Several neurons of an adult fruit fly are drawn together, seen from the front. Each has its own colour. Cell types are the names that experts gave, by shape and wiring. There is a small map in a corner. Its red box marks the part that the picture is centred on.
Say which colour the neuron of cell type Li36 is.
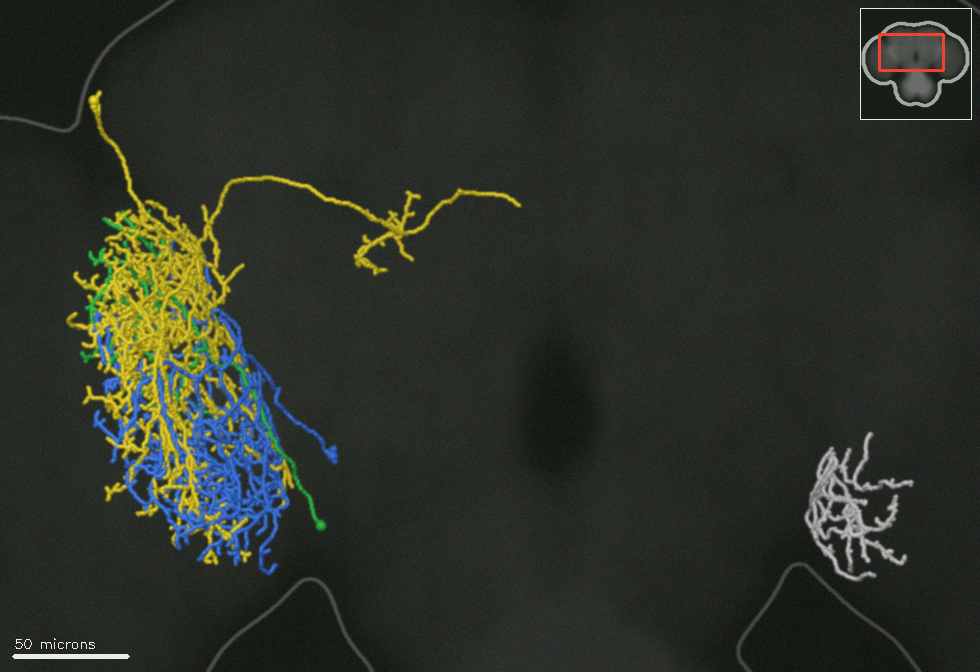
blue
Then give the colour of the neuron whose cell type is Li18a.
green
